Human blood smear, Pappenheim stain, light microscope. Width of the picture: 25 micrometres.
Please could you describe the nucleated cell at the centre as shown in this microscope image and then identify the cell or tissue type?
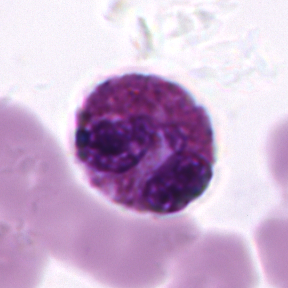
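Round and smooth in outline, the cell holds a nucleus of two separate rounded lobes. One lobe lies at the left of the cell and the other at the lower right. The chromatin is dark purple and coarsely clumped. Identification: eosinophil.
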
